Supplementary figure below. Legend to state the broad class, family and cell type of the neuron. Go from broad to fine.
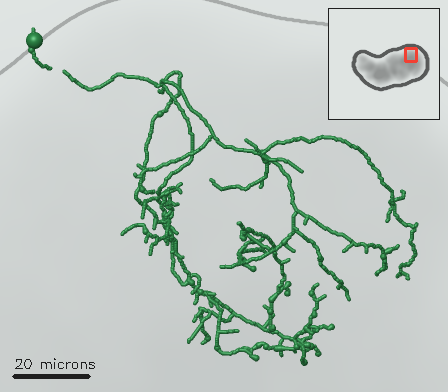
central-brain intrinsic neuron; hemilineage SLPpm1; SLP285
